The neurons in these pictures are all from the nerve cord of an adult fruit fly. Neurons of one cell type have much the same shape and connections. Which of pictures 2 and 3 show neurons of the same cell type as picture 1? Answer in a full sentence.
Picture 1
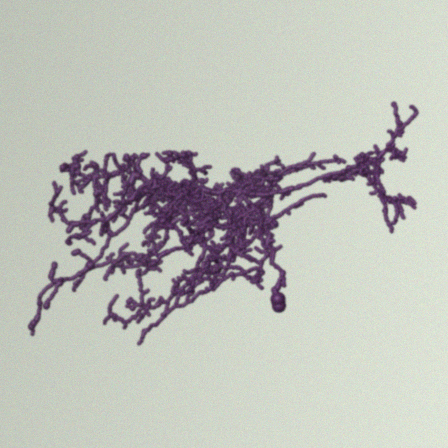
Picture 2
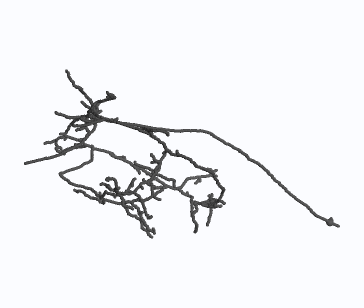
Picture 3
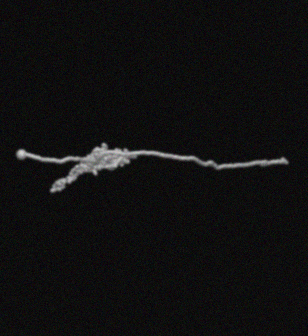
None of them is of the same cell type.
